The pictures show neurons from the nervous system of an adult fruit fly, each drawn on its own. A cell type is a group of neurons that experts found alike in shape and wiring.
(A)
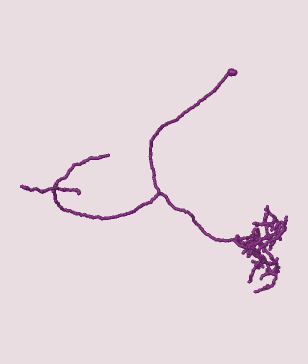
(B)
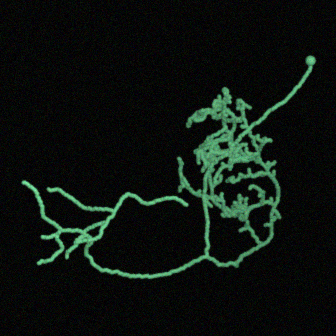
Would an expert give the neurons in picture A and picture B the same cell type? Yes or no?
yes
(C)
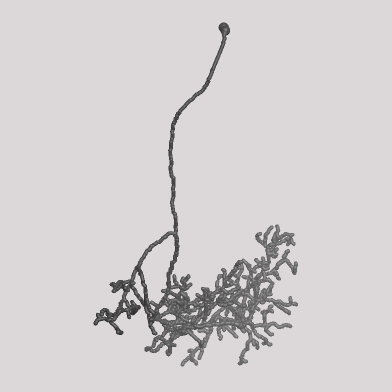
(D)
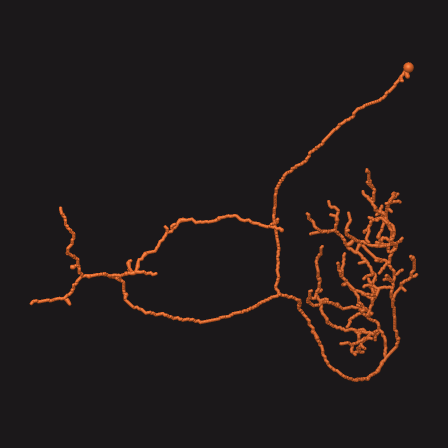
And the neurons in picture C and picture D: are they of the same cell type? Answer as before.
no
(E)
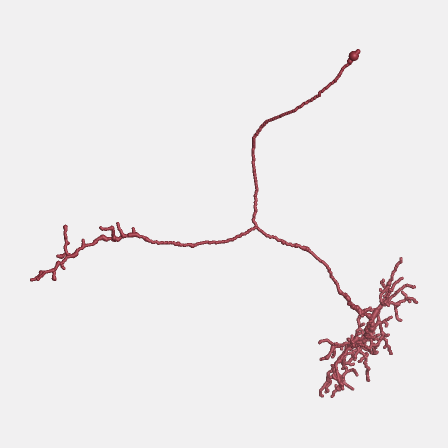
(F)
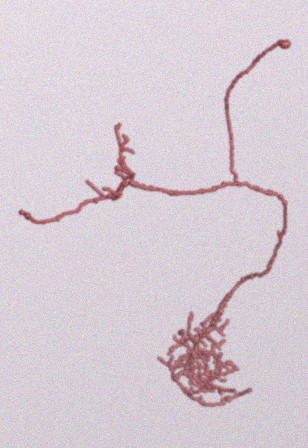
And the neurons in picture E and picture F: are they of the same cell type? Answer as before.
yes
